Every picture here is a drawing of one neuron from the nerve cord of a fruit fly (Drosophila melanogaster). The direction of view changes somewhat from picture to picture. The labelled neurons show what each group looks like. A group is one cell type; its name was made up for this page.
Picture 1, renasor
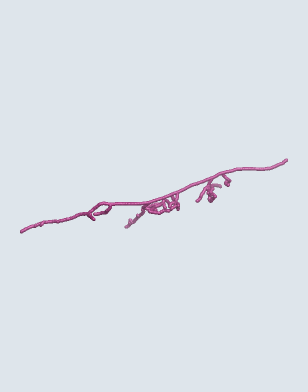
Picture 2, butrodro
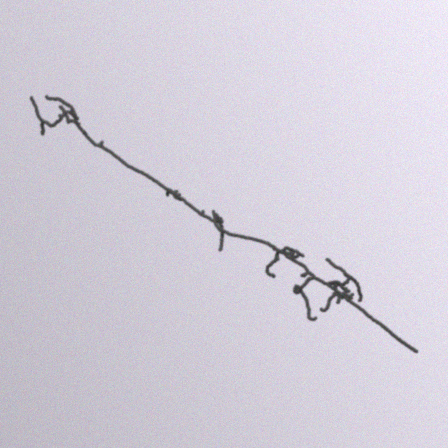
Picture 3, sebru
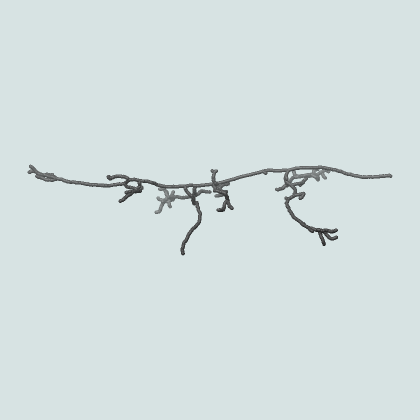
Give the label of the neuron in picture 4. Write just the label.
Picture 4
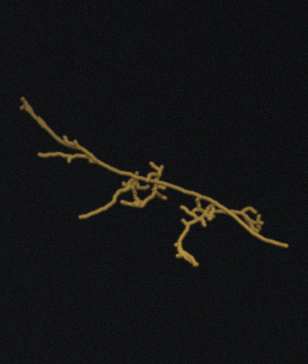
sebru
